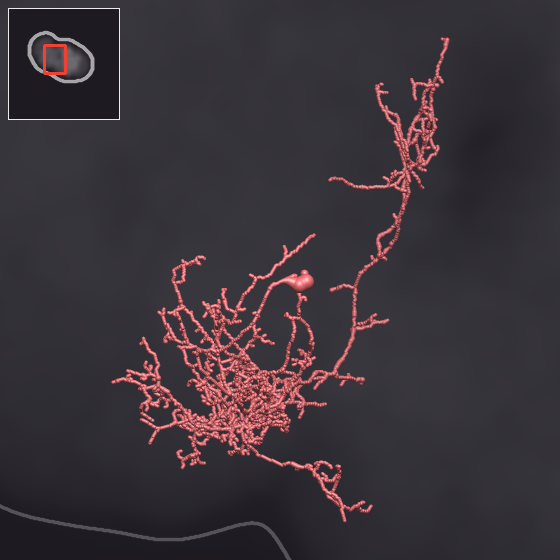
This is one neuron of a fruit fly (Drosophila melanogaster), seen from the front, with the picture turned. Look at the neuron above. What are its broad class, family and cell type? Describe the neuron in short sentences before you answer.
Its cell body lies in the middle of the picture. In this view it is taller than it is wide. This is a central-brain intrinsic neuron. Its family is hemilineage SMPad2. It is of cell type SMP079.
